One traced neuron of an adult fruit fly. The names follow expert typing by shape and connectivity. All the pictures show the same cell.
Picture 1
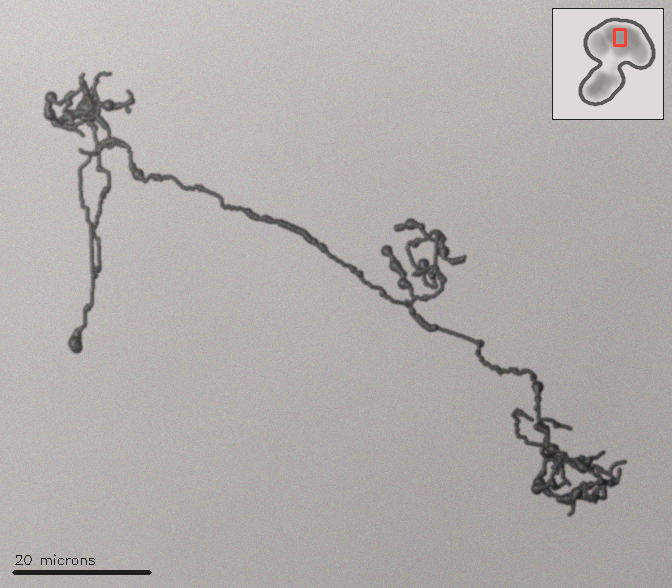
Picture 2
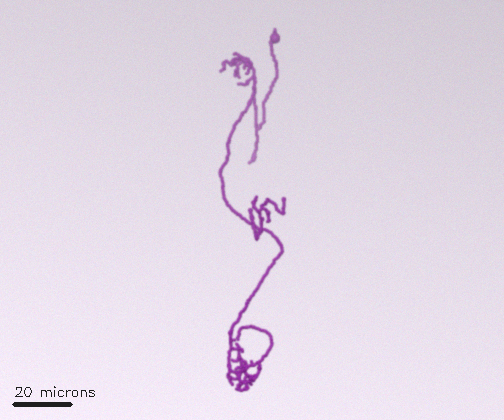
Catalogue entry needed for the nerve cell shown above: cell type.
PFNa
